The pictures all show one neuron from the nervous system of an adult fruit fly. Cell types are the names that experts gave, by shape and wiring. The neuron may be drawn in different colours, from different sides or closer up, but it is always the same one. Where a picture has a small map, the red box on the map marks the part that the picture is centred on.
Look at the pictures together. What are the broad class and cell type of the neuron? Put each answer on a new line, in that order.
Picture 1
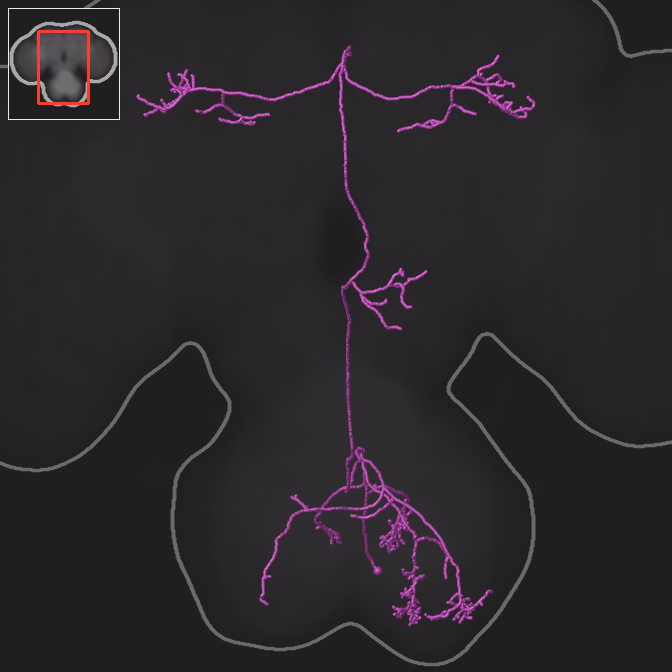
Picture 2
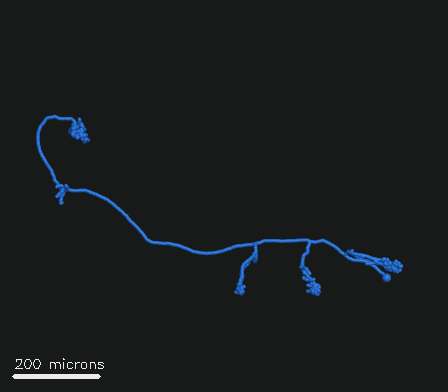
ascending neuron
ANXXX127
